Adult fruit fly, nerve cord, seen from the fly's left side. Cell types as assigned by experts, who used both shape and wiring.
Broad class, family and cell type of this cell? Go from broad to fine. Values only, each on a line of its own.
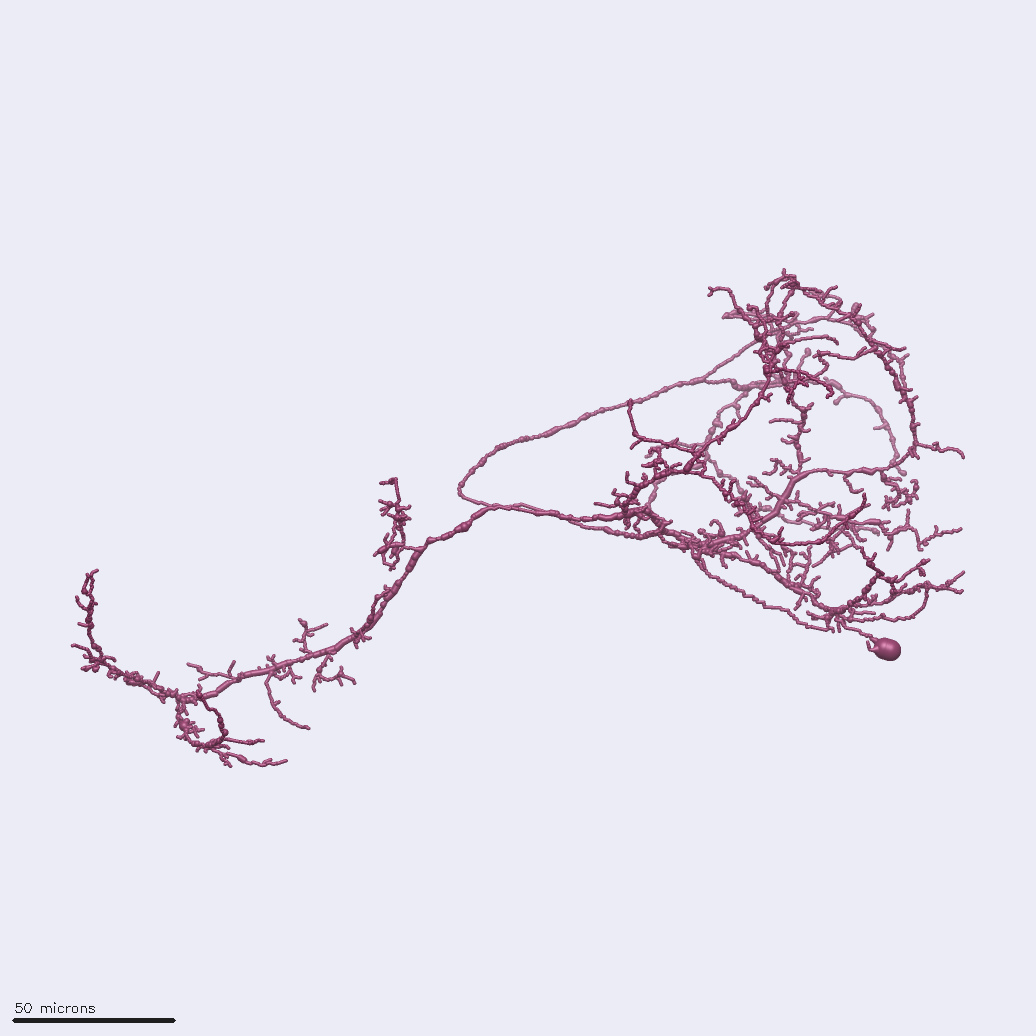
nerve-cord intrinsic neuron
hemilineage 10B
IN10B014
